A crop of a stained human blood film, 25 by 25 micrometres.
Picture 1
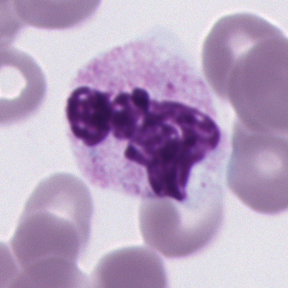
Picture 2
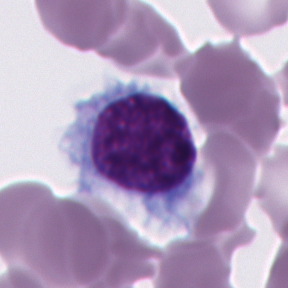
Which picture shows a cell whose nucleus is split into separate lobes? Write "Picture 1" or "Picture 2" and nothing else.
Picture 1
